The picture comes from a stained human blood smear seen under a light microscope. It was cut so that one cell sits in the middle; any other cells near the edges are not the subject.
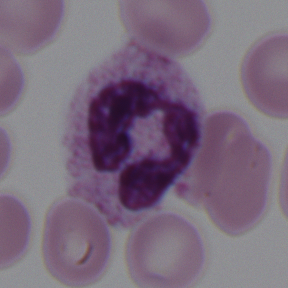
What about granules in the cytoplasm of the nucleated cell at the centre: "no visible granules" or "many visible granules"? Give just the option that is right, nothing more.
Many visible granules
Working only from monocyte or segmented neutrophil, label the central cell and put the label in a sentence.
The cell of interest, in the center, is a segmented neutrophil.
